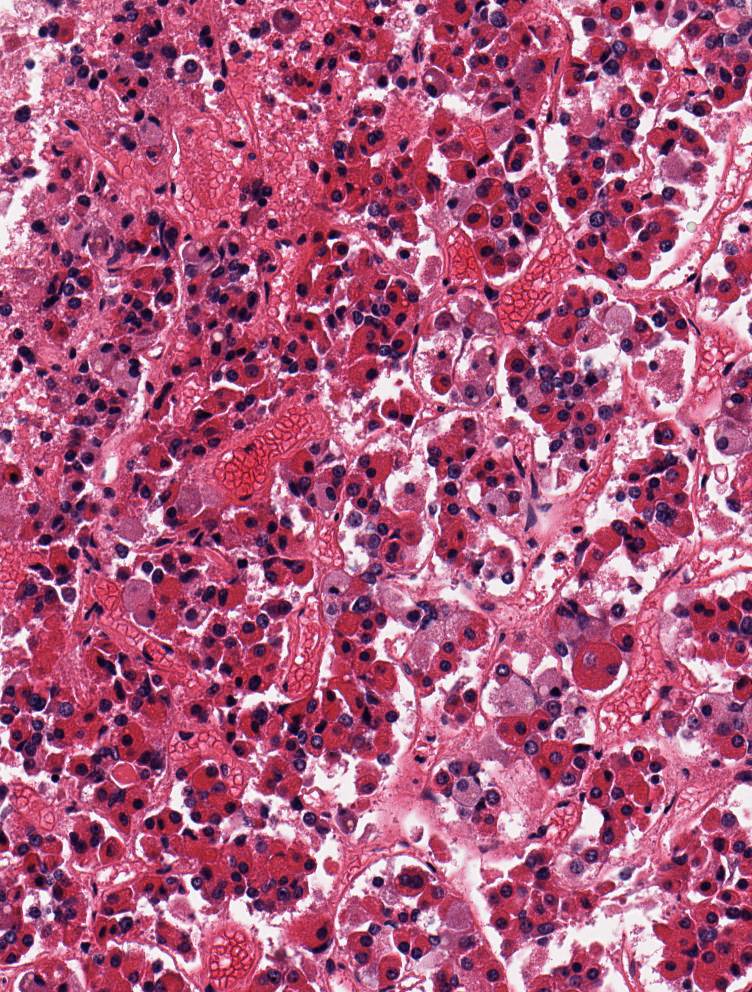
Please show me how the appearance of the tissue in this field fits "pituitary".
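Named tissue: pituitary. Many cells have intensely red, eosinophilic cytoplasm.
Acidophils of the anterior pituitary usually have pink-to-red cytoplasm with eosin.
These red cells fit that. Larger cells with pale purplish-grey cytoplasm lie scattered among them, most numerous in the right half.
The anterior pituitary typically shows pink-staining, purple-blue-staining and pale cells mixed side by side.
The mixing of red and pale purplish-grey cells here agrees with that pattern. Thin-walled capillaries packed with red blood cells run between the nests, clearest left of centre and at the bottom. No gland lumens, ducts or fat cells are seen.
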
